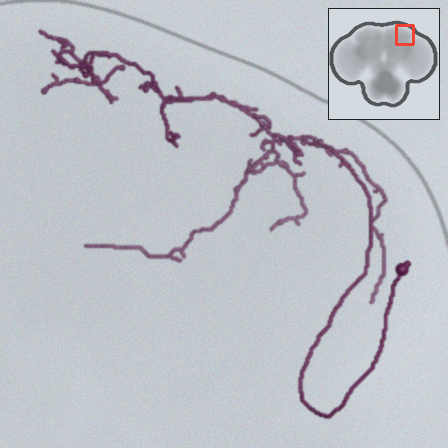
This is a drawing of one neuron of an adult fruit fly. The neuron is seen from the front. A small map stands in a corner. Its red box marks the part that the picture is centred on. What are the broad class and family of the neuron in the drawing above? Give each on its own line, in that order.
central-brain intrinsic neuron
hemilineage VPNl&d1_dorsal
